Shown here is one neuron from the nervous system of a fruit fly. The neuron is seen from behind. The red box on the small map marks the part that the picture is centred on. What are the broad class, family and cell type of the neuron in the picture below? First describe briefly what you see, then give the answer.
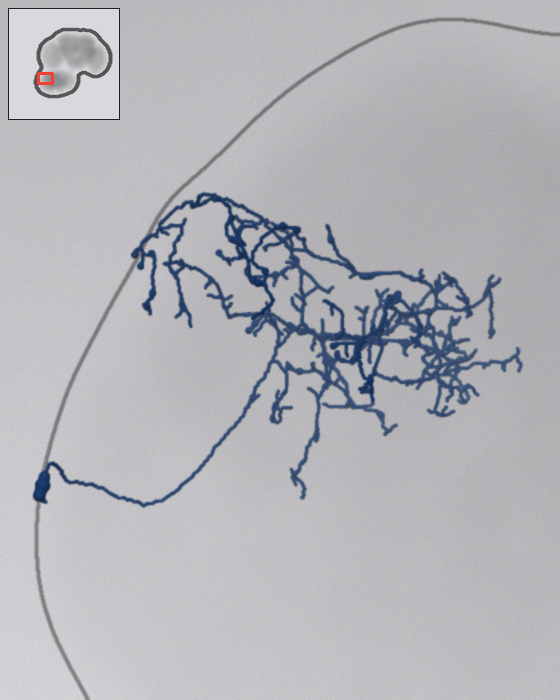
In this view it is wider than it is tall. Its broad class is nerve-cord intrinsic neuron. The family is hemilineage 08A. Its cell type is IN08A048.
